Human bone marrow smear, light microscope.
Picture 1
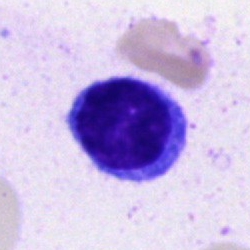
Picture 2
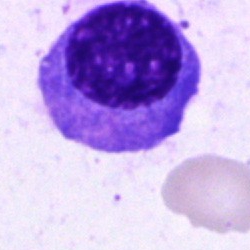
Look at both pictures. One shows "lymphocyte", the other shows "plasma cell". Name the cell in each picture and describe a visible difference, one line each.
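Picture 1: lymphocyte. The cytoplasm forms only a thin rim around the nucleus.
Picture 2: plasma cell. Most of the cytoplasm lies in a broad band below the nucleus.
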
